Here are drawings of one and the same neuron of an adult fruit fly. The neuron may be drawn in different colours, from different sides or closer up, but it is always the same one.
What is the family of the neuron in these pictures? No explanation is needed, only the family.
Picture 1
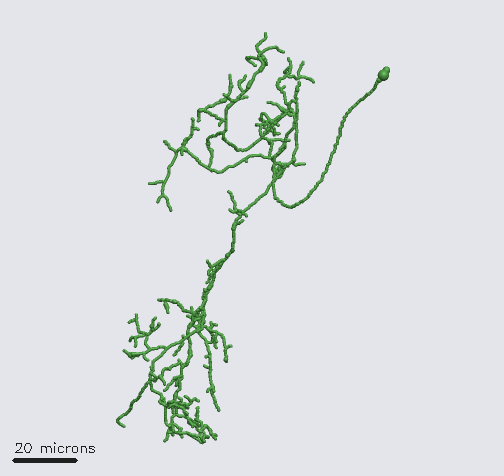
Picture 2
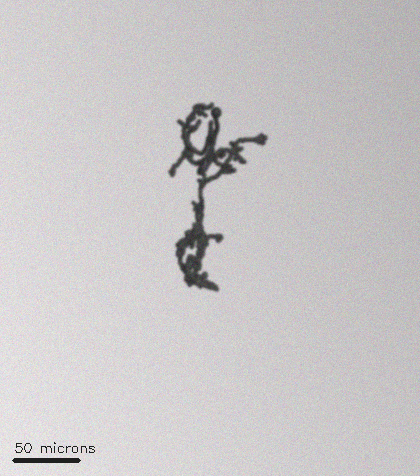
hemilineage LHl1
